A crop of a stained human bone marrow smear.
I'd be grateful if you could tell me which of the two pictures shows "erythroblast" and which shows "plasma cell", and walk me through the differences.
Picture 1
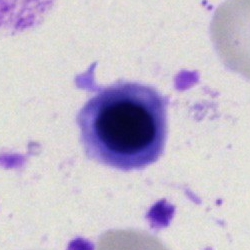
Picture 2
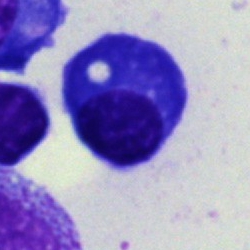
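Picture 2 holds the plasma cell; picture 1 holds the erythroblast. Both outlines are roughly round, the plasma cell's with smooth edges, and neither cell shows granules in its cytoplasm. The erythroblast's nucleus is stained uniformly very dark, almost black-purple, with no nucleoli visible, while the plasma cell's chromatin is dense and dark purple. The cytoplasm is where they part most clearly. In the erythroblast a moderate rim of blue-violet cytoplasm surrounds the nucleus on all sides.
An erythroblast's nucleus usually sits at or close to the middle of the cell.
In the plasma cell the cytoplasm is abundant and deep blue, with a single small, round, clear vacuole in its upper left part.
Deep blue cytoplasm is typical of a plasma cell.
At the margins, a small pale-violet fragment touches the erythroblast's upper left edge, and other nucleated cells lie to the plasma cell's left without touching it.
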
